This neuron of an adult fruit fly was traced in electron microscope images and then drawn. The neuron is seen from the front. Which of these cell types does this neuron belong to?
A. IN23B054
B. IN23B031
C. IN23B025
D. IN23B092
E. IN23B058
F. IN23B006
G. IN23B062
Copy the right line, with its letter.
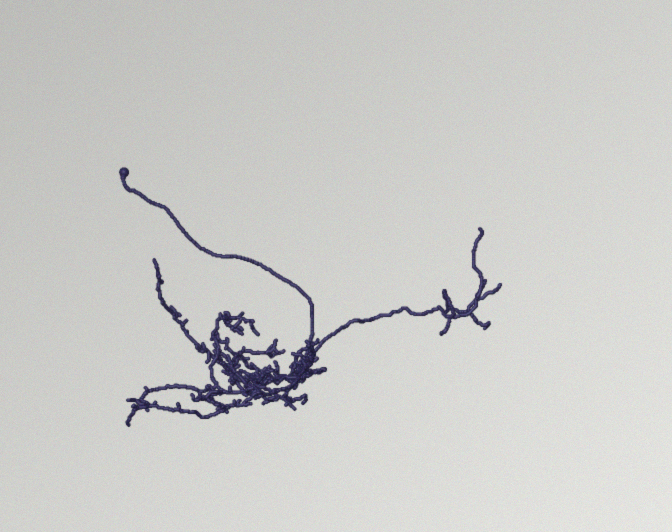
G. IN23B062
